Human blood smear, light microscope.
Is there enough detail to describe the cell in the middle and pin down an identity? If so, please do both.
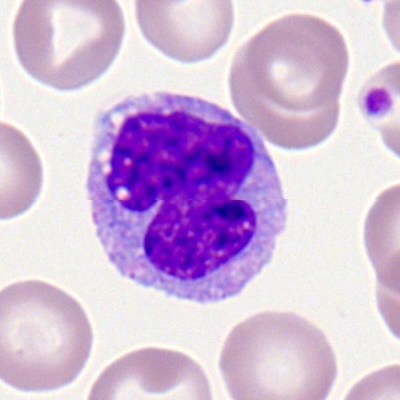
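Deep folds run through the nucleus, and a notch cuts into it from the left side. Its chromatin is loose and lacy rather than coarsely clumped. Fine, dust-like pinkish granules lie in the cytoplasm, with a few small clear vacuoles at the cell's left side. This cell is a monocyte.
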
